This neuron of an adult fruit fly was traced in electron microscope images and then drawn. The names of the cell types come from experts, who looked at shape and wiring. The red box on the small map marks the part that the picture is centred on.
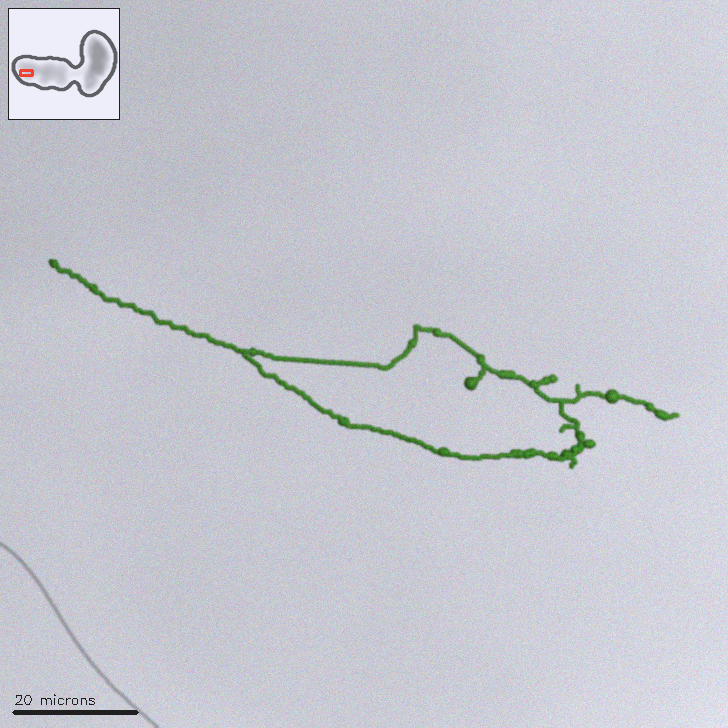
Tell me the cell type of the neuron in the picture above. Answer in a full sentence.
The cell type is SNch10.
